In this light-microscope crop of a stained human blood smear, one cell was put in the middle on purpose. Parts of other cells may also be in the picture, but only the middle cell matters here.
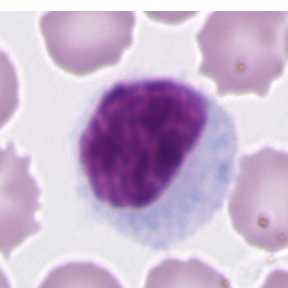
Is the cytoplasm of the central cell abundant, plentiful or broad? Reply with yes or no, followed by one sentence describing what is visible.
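Yes. The cytoplasm forms a broad crescent on the right and lower side of the nucleus.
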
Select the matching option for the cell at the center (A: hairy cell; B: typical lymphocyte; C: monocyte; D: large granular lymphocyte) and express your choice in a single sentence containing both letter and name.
Option A is correct, naming the cell in the middle as a hairy cell.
